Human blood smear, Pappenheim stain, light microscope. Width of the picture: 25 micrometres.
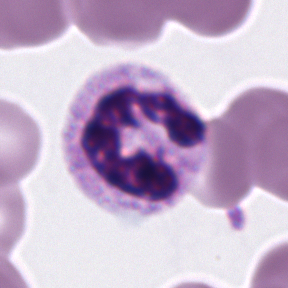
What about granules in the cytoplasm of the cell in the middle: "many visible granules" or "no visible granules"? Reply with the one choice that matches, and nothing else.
Many visible granules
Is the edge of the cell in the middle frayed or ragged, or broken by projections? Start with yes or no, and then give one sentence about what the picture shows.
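No. The cell has a round, smooth outline.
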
